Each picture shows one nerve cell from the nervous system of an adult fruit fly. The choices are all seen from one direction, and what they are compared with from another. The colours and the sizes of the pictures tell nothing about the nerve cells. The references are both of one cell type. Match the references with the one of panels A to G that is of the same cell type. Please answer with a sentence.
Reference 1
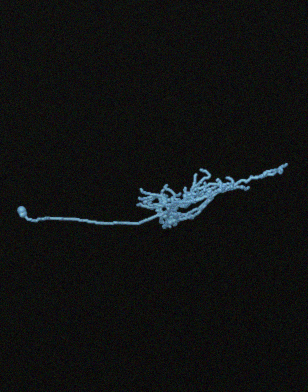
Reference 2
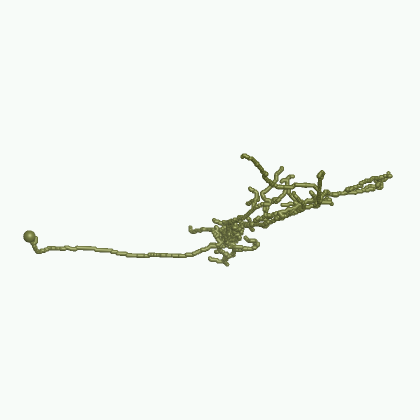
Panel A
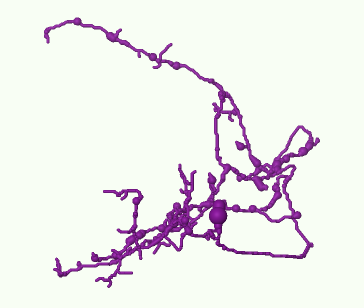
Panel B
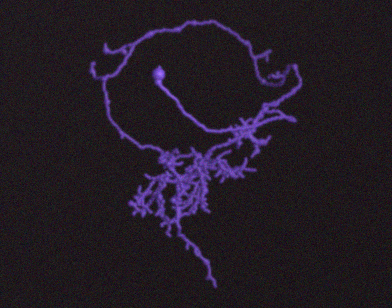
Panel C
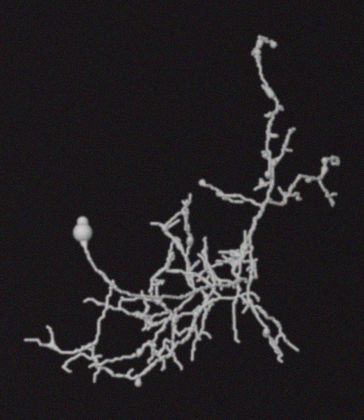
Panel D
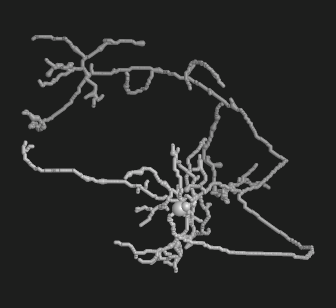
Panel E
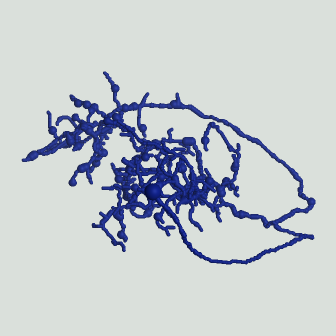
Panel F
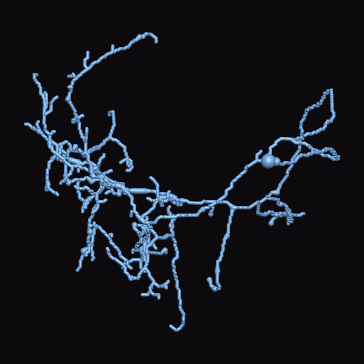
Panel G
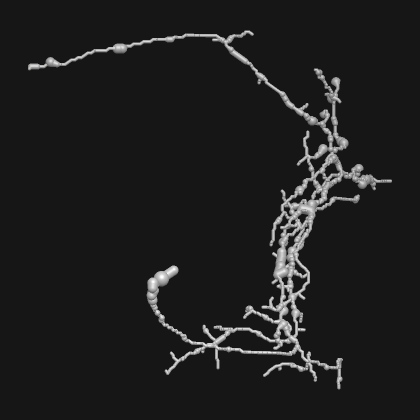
The nerve cell in panel G is of the same cell type.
